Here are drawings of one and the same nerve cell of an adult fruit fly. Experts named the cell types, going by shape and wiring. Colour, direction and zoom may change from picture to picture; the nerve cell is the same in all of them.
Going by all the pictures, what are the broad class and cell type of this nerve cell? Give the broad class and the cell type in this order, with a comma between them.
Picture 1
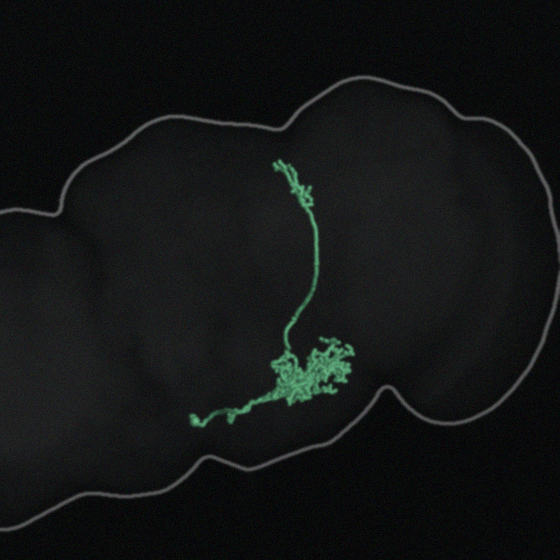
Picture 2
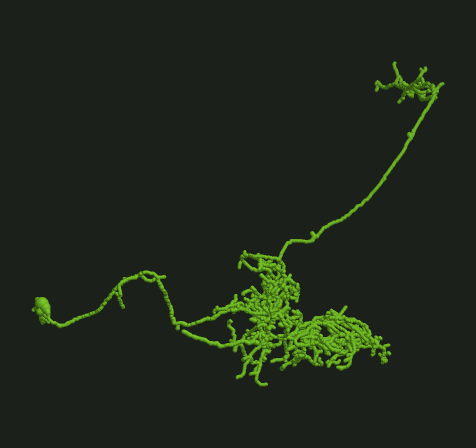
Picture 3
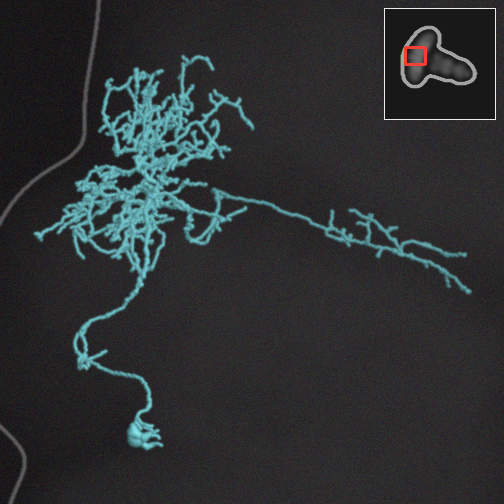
central-brain intrinsic neuron, PRW065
